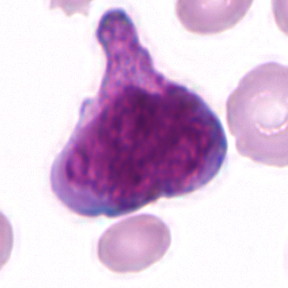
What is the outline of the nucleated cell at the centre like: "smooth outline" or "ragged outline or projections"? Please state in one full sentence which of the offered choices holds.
Rough rather than smooth is the outline of this cell.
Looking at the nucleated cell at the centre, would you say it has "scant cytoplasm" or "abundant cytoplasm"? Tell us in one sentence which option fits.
Its nucleus occupies most of the cell.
